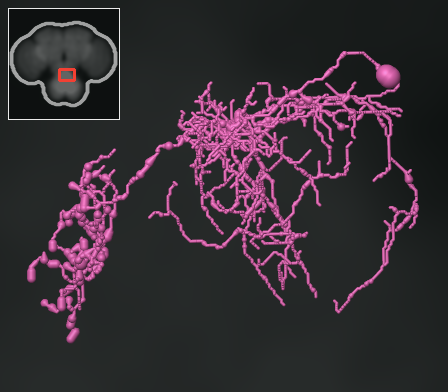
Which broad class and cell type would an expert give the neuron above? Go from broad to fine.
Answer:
nerve-cord intrinsic neuron; INXXX353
